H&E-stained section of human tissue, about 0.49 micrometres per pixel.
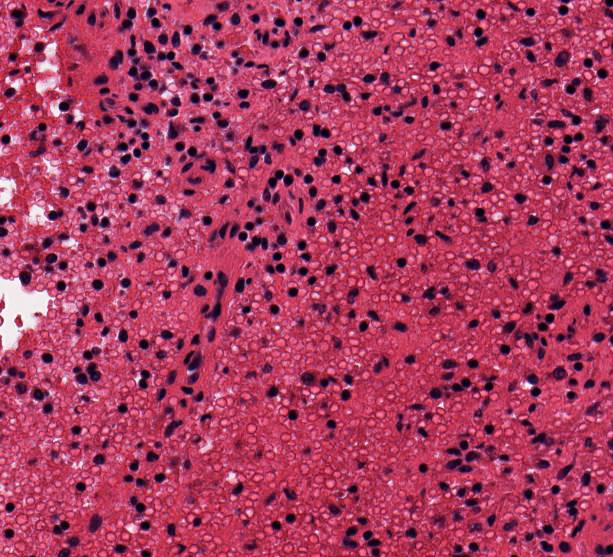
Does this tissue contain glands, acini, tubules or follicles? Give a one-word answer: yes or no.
No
